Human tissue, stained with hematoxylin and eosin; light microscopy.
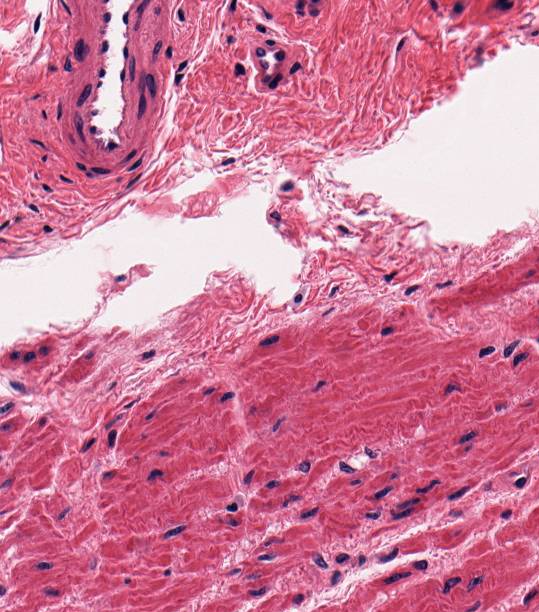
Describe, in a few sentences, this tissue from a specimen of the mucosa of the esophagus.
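Muscle fibres occupy the lower half of this field, and a band of connective tissue runs across the top. Within the fibres the nuclei are elongated and stain darkly. Eosin colours the fibre cytoplasm a deep pink. At the top left sits a small vessel whose lumen is a narrow slit.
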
